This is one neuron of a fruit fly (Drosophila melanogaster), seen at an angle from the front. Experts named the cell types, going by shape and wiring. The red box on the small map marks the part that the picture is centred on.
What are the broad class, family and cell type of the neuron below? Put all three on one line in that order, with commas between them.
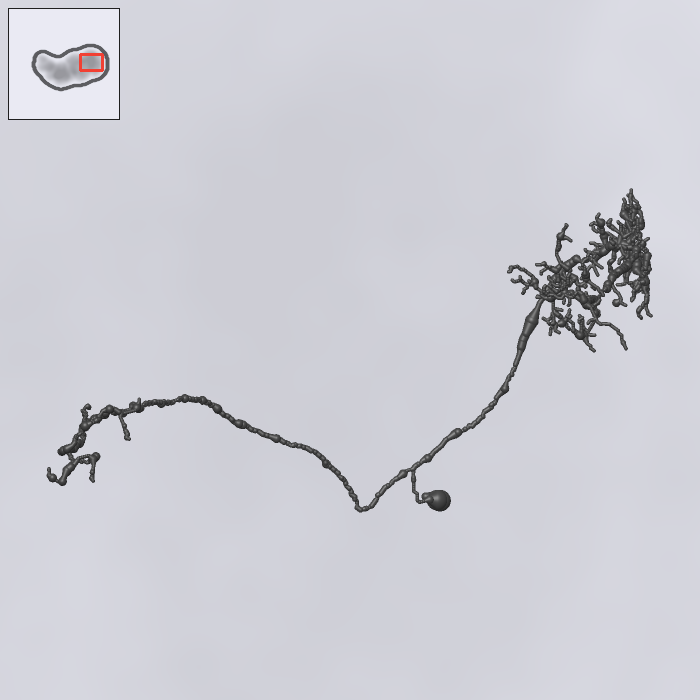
visual projection neuron, LLPC, LLPC1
